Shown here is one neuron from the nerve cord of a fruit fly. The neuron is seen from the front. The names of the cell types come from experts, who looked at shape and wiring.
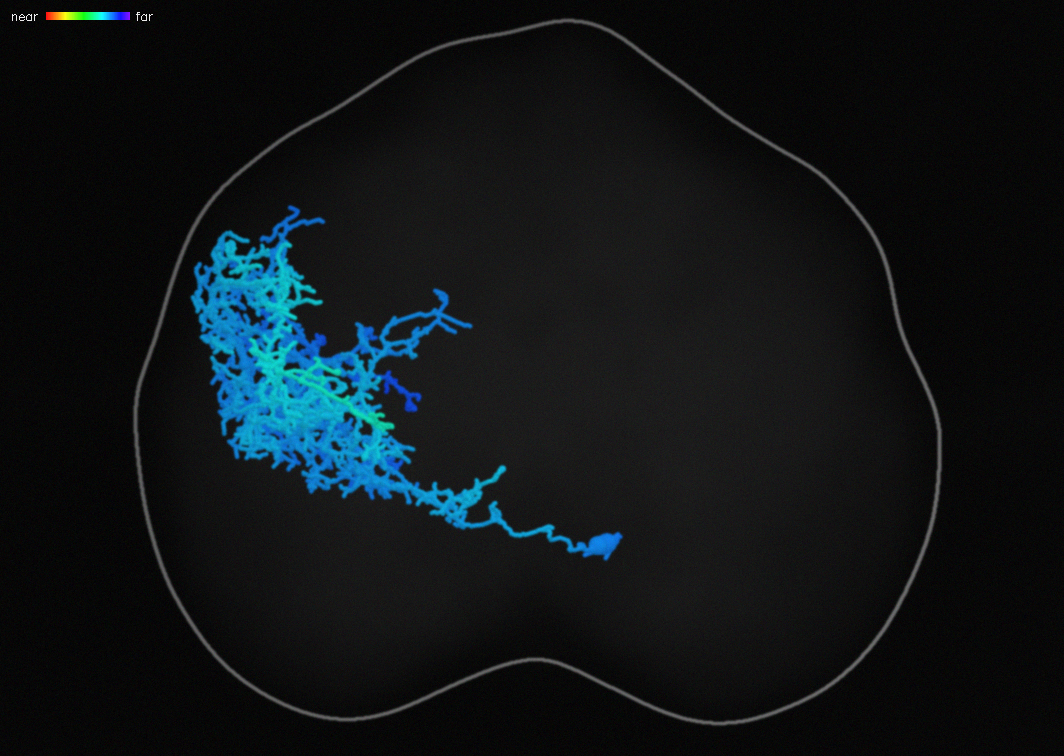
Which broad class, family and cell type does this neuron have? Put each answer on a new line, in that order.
nerve-cord intrinsic neuron
hemilineage 13B
IN13B012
